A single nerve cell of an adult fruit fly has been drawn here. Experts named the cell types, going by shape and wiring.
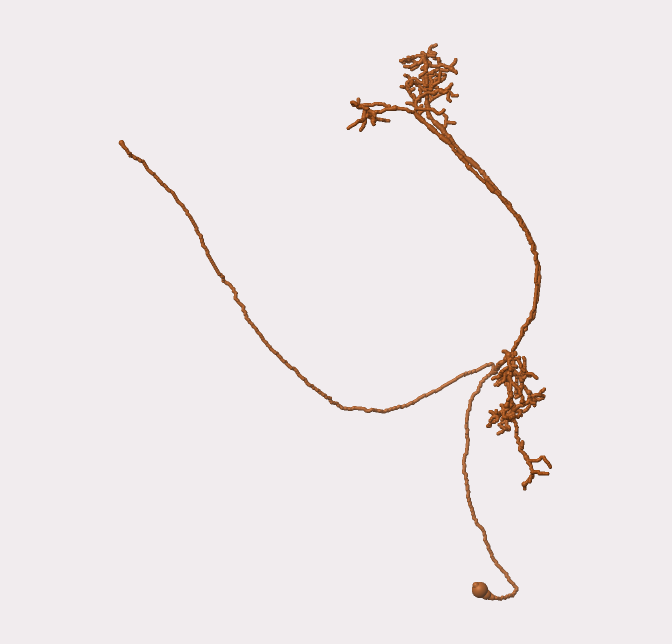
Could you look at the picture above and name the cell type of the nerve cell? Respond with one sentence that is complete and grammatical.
Typed by cell type, the nerve cell is TmY14.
